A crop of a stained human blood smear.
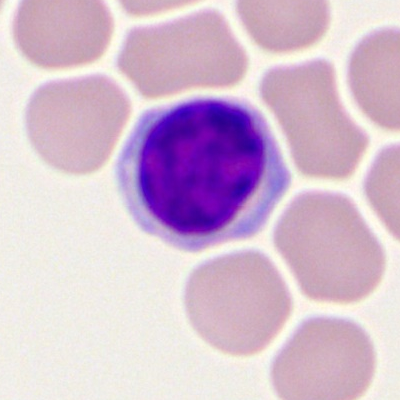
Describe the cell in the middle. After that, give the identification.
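Checking each point in turn, the chromatin is dense and dark purple, with coarse darker clumps. The cytoplasm forms a narrow rim of pale blue around the nucleus. It shows no granules and no vacuoles. The cell is a lymphocyte.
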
